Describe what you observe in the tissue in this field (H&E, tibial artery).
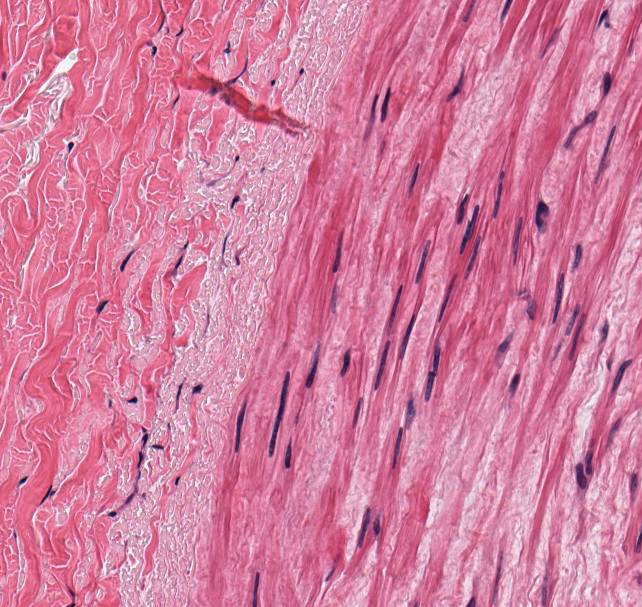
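Dense collagen fills the left third; a smooth muscle bundle fills the right two thirds. Its nuclei are elongated, cigar-shaped and parallel to the cells. Its cytoplasm is pink, finely fibrillar and without cross-striations. Collagen nuclei are thin, dark and smaller than smooth muscle nuclei.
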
